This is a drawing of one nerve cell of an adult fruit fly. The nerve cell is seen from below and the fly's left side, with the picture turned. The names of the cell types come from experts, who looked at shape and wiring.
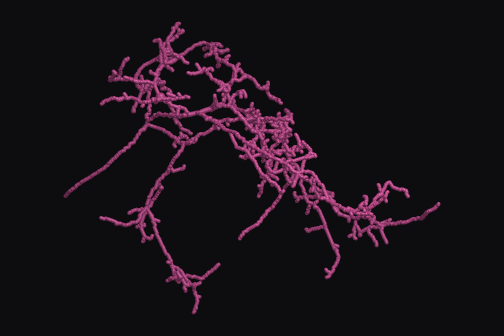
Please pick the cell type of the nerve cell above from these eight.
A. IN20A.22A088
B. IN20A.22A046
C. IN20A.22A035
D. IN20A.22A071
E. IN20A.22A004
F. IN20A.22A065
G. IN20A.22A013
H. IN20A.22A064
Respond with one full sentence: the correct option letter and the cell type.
The cell type to which the nerve cell belongs is option G, IN20A.22A013.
